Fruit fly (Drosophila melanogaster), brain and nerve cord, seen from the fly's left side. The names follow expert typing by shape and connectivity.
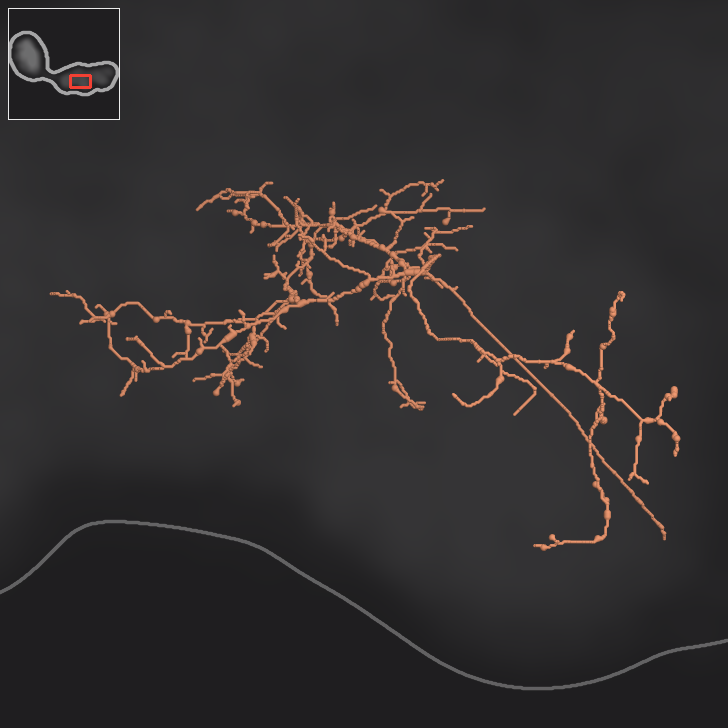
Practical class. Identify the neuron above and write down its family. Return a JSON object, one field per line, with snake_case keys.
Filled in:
{
 "family": "hemilineage 12B"
}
